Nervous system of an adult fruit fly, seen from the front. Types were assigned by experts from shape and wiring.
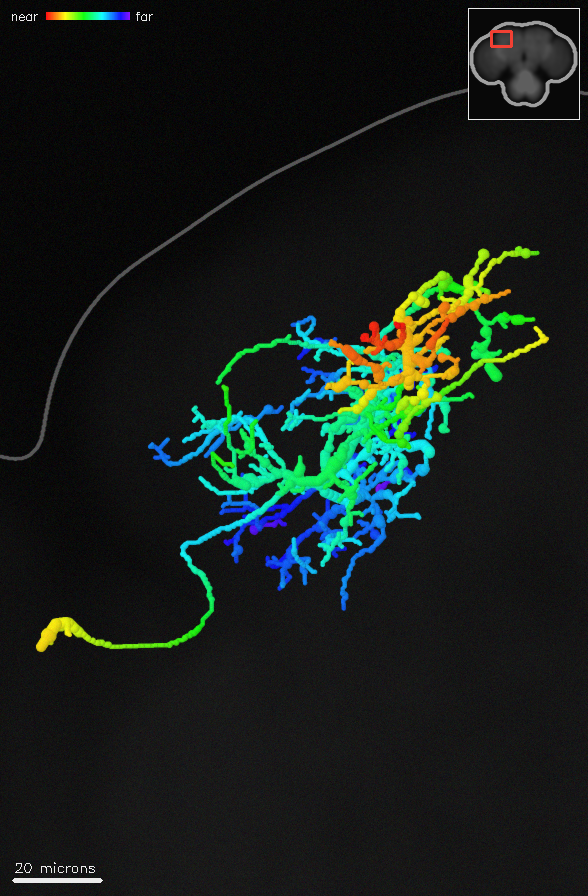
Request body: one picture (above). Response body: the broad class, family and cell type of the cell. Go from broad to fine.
central-brain intrinsic neuron; LHAV; LHAV2k8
